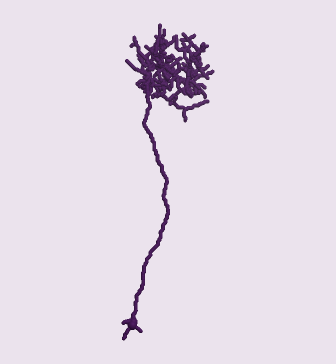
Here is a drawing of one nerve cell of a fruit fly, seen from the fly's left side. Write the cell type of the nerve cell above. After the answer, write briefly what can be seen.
Its cell type is Li14. This is an optic-lobe intrinsic neuron. The cell body is at the bottom of the picture. Dozens of branch ends can be seen.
